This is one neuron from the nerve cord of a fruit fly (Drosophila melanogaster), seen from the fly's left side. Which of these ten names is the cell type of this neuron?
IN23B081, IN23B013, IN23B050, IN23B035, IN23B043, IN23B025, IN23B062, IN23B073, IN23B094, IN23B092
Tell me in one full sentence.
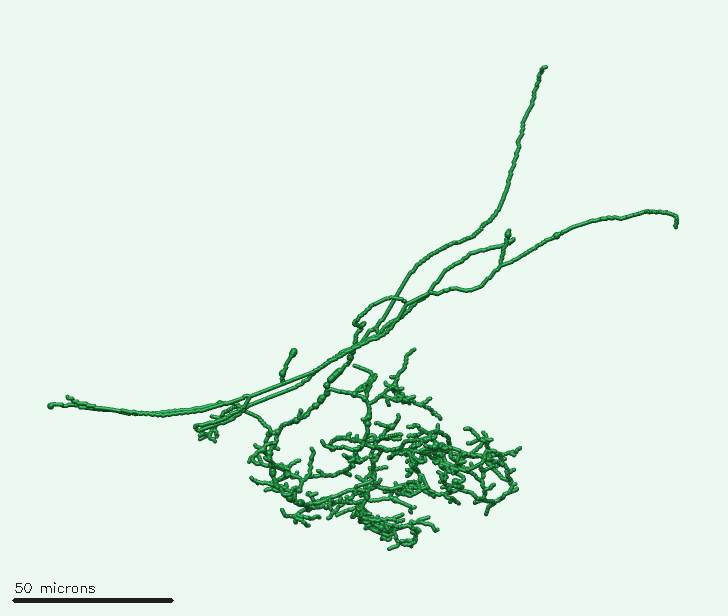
Regarding its cell type, the neuron is IN23B073.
